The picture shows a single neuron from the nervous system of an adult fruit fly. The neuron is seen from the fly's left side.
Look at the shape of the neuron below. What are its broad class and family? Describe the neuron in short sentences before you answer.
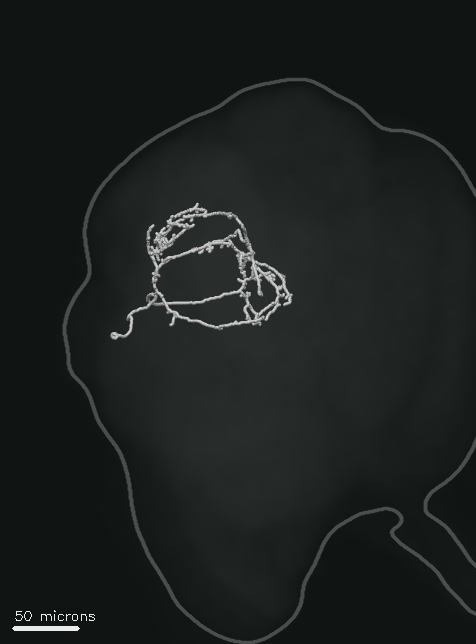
From left to right in the picture it spans about 140 microns. As drawn here it is wider than it is tall. Its broad class is central-brain intrinsic neuron. The family is hemilineage SLPa&l1_anterior.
